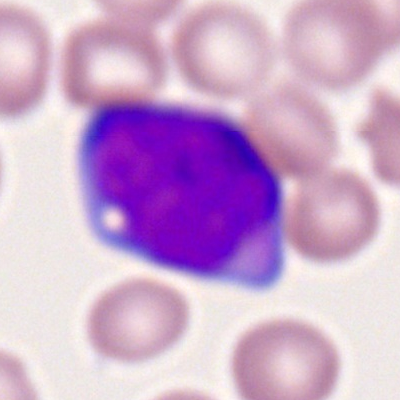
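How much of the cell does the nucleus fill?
Most of it, leaving only a narrow rim of cytoplasm.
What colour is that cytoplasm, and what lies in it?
Deep blue, with a single small clear vacuole at the lower left of the cell.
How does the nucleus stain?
Deep purple, with a few paler, ill-defined patches.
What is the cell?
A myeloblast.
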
